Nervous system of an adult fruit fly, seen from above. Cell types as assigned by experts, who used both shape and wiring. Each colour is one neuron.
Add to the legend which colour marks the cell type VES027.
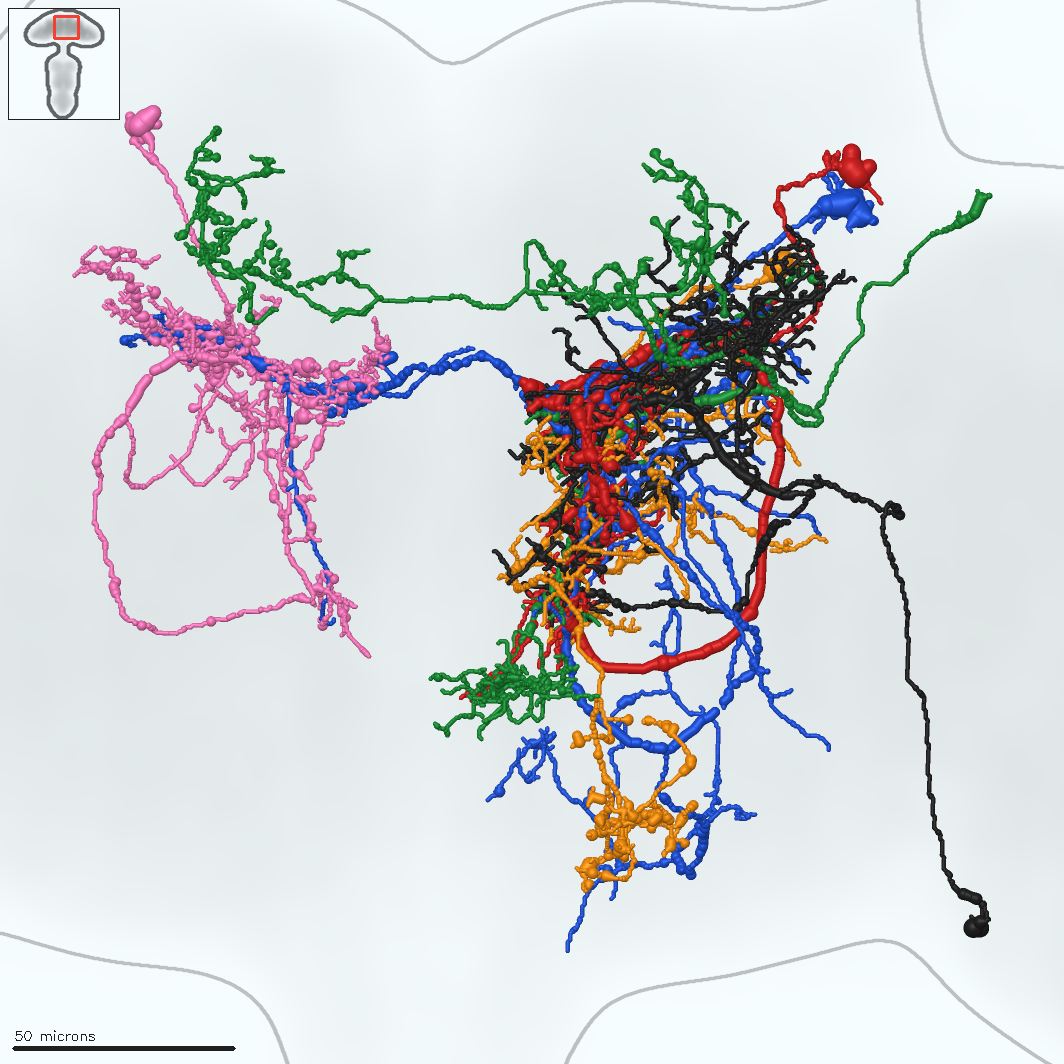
blue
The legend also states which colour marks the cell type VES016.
red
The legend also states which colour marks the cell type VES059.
black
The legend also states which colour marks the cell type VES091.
pink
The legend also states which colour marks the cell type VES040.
green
